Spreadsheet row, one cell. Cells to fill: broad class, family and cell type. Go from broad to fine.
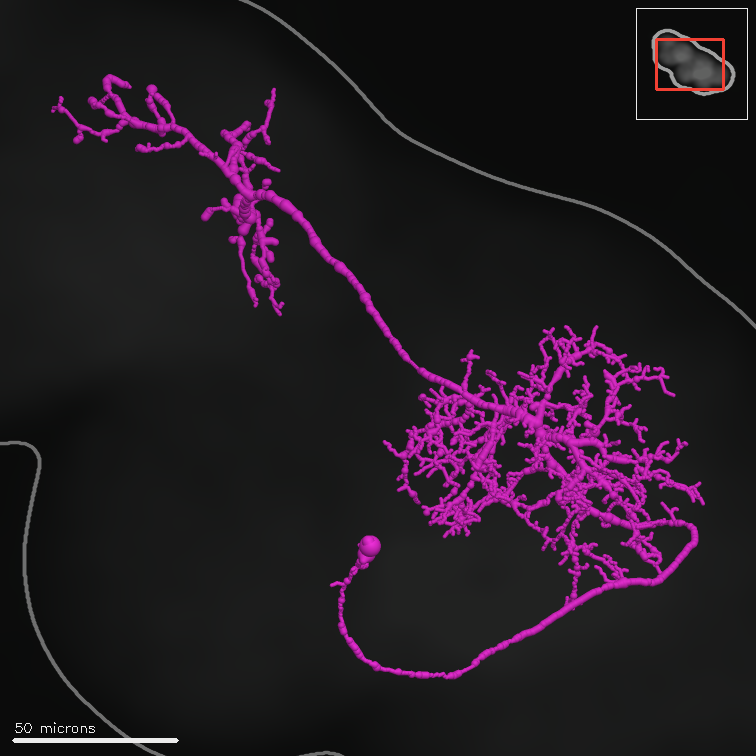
nerve-cord intrinsic neuron; hemilineage 01A; IN01A009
